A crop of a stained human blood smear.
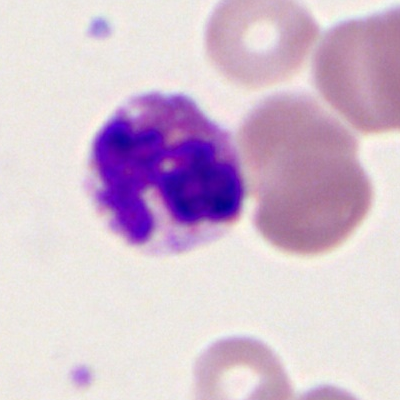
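Eosinophil in a stained human blood smear, the cell in the middle. Its outline is round. The chromatin is dark purple and coarsely clumped, and no nucleoli are visible in the nucleus. The cytoplasm is pale pinkish-lilac.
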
